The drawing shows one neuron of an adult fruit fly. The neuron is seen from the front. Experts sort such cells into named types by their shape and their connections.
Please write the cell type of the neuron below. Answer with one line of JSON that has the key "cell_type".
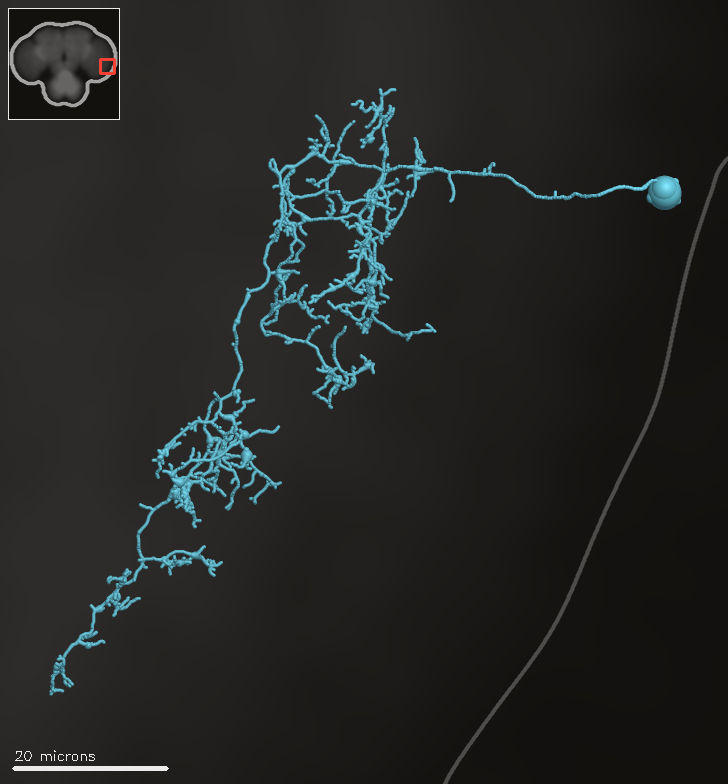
{"cell_type": "Cm7"}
